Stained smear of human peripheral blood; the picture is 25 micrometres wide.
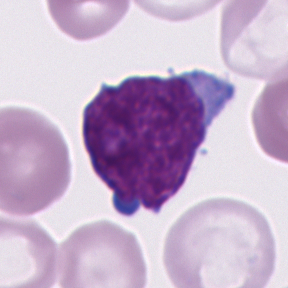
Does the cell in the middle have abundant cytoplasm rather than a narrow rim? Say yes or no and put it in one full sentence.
No, what surrounds the nucleus is just a narrow rim of cytoplasm.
